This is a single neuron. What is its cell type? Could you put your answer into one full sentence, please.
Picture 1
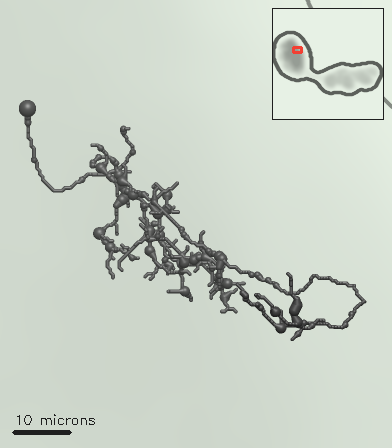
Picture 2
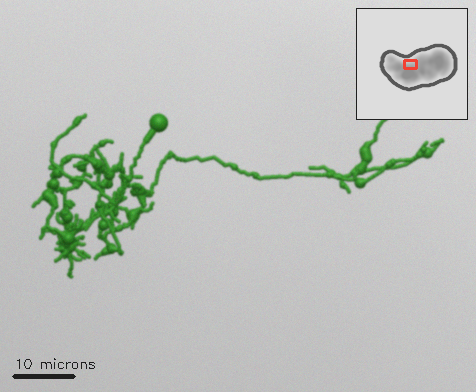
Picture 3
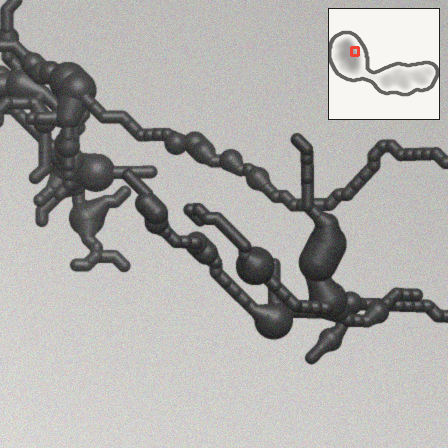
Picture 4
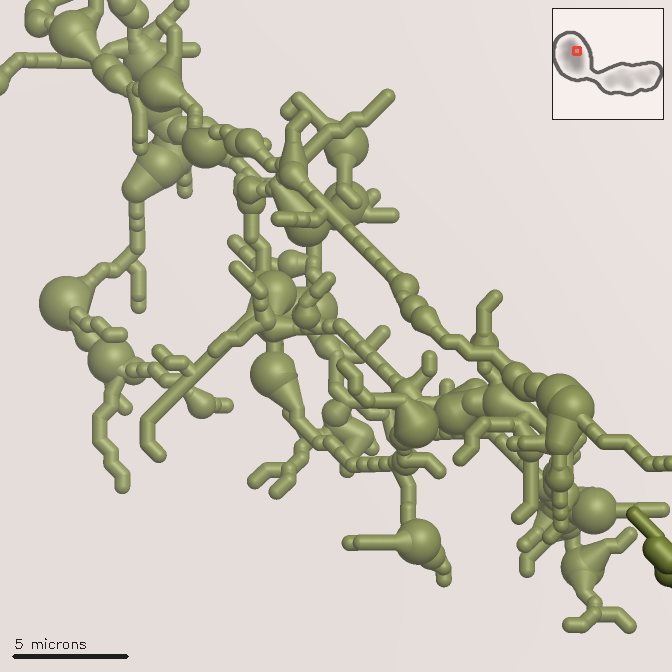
It is Tm5c that this neuron is, by cell type.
